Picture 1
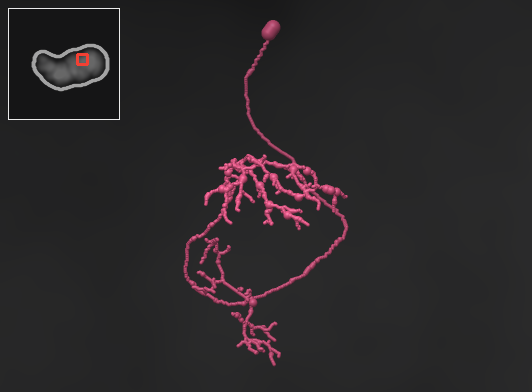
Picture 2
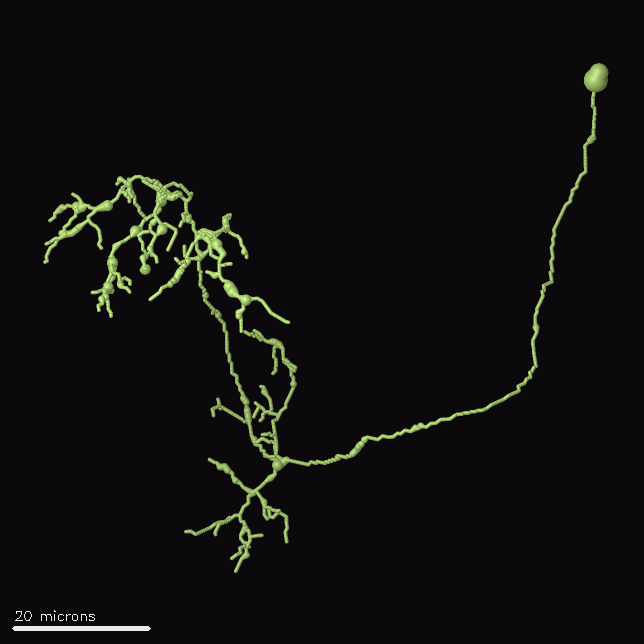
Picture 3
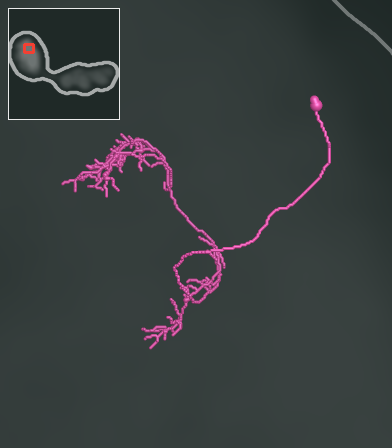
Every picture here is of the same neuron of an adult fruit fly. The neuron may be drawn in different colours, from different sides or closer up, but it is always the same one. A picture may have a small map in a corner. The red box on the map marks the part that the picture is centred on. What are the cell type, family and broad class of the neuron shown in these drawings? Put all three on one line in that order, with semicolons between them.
vDeltaC; class CX; central-brain intrinsic neuron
